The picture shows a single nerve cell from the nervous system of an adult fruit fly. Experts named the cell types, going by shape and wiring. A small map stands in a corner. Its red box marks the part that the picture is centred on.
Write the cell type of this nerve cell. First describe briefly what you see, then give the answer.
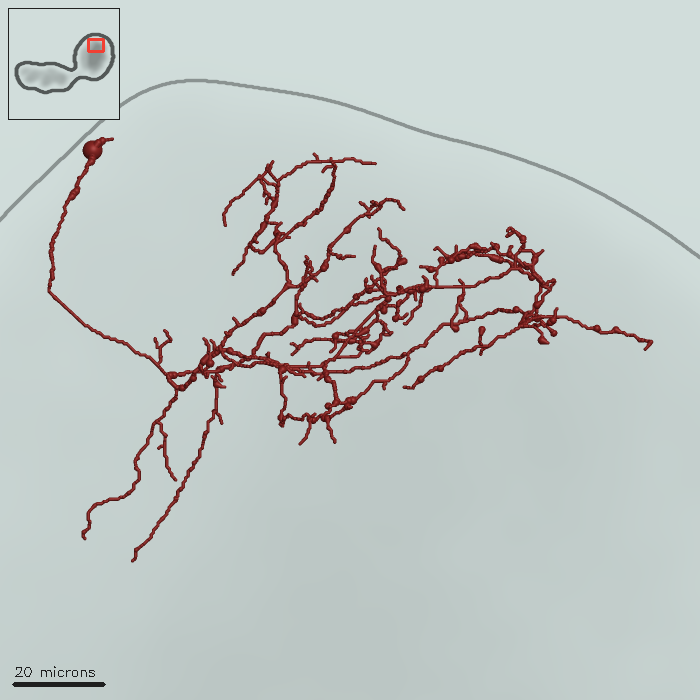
Its cell body lies at the upper left of the picture. By the scale bar it is about 140 microns wide in this view. The picture shows dozens of branch ends. Its broad class is central-brain intrinsic neuron. Its cell type is SLP328.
